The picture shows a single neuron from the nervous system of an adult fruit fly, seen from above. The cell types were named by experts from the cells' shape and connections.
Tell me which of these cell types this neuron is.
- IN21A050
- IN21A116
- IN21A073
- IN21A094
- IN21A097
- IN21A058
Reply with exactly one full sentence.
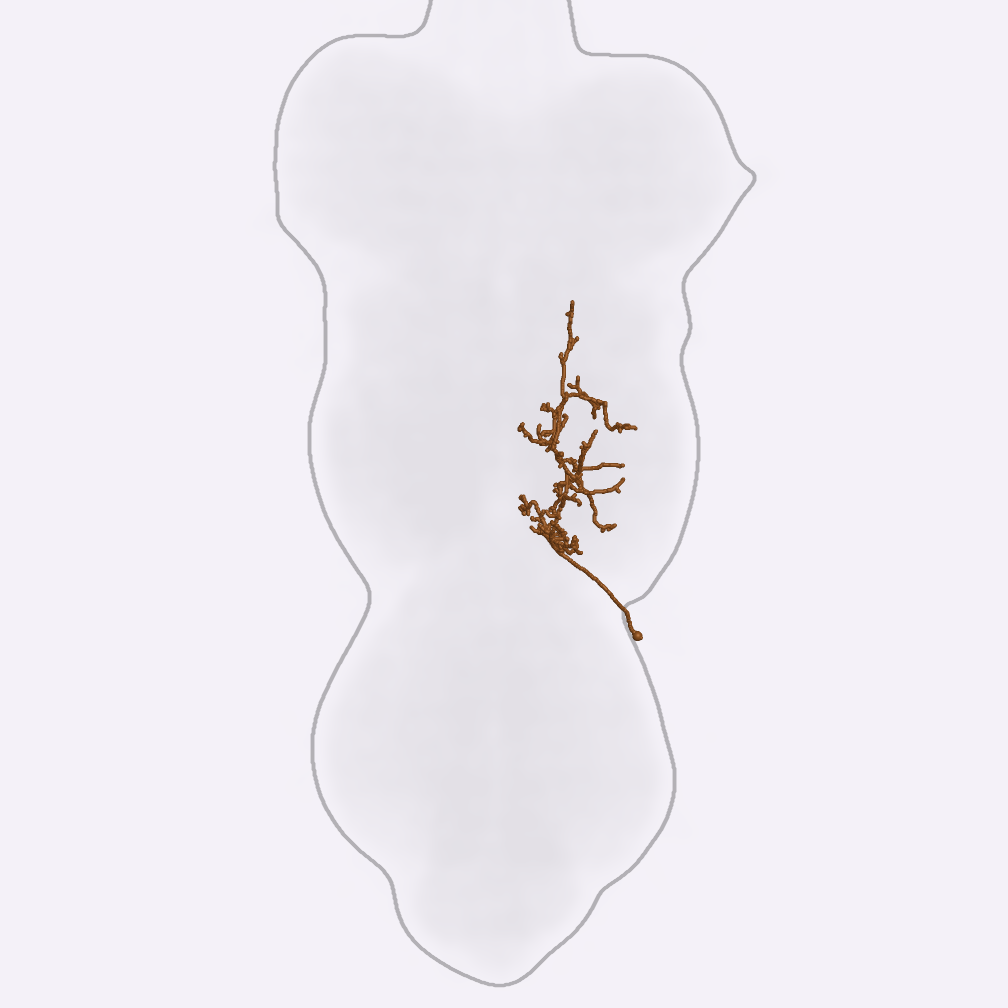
The neuron is a member of cell type IN21A050.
